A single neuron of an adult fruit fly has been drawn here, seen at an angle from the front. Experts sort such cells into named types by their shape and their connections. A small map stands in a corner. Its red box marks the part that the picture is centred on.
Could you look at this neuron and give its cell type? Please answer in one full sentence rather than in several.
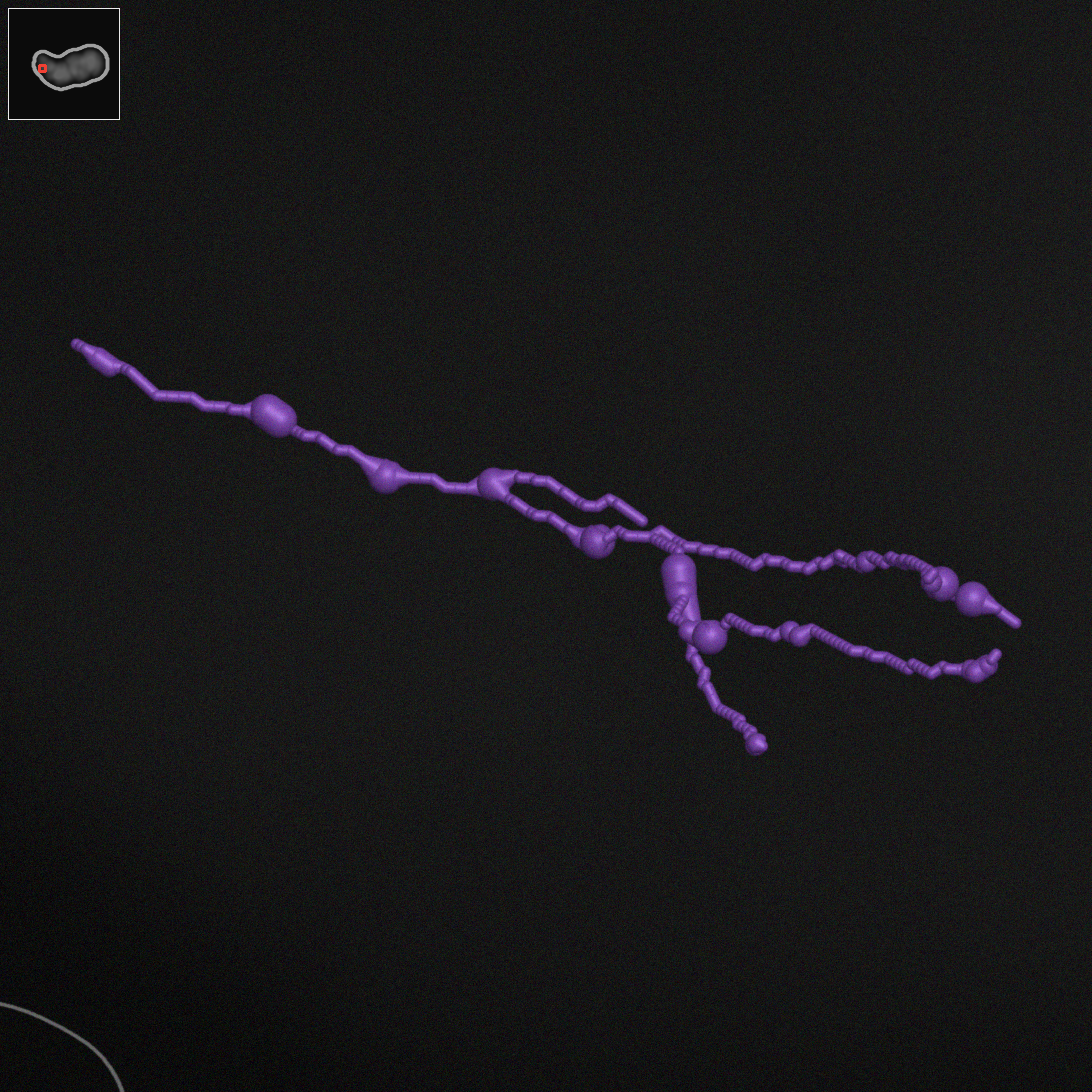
What this neuron is, by cell type, is SNxx33.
